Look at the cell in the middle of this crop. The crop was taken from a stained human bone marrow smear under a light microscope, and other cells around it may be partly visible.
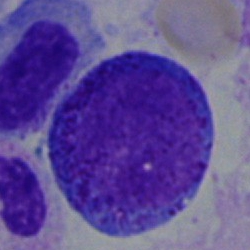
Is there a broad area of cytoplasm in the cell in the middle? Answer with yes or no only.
No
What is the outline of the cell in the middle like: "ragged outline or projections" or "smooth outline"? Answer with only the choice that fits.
Smooth outline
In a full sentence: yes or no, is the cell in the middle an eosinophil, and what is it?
No, the central cell is a promyelocyte; it should not be labelled an eosinophil.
